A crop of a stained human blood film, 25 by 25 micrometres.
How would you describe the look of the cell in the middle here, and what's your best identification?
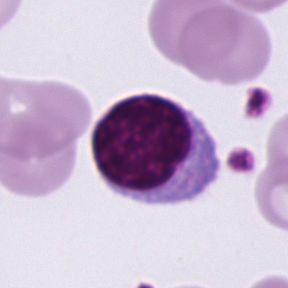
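You'll notice the nucleus has a smooth outline, with no notch or indentation anywhere. Its chromatin is dark purple and coarsely clumped. There aren't any vacuoles in the cytoplasm, and nothing hair-like sticks out from the surface. It's a typical lymphocyte.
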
